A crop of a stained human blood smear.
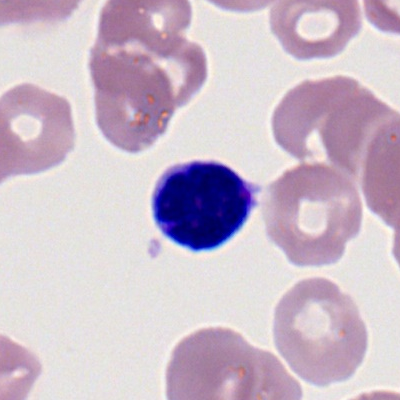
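Lymphocyte in a stained blood smear. First, the outline is round. Second, the nucleus fills almost the whole cell. Third, no nucleoli are visible within that nucleus. Last, a small pale purple tag projects from the right edge of the cell.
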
